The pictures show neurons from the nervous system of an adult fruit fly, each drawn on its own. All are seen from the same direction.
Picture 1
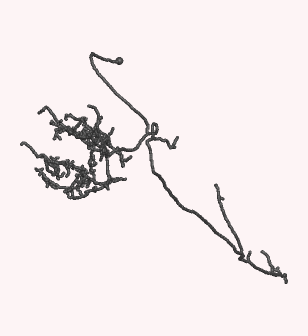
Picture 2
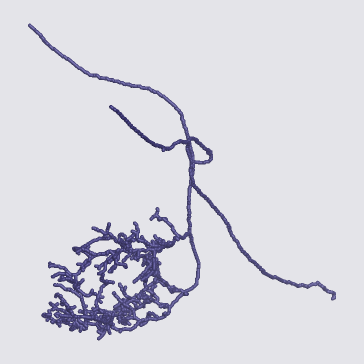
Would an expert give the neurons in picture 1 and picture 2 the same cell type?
no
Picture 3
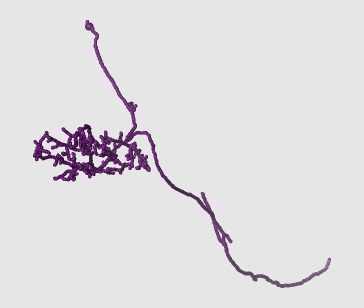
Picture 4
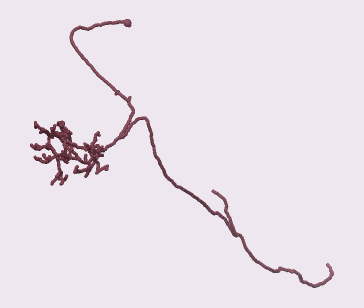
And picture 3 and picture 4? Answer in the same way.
yes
